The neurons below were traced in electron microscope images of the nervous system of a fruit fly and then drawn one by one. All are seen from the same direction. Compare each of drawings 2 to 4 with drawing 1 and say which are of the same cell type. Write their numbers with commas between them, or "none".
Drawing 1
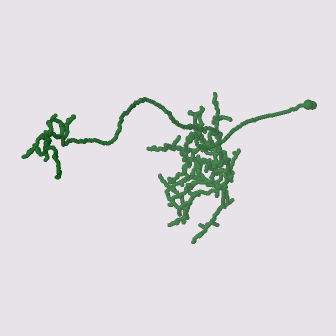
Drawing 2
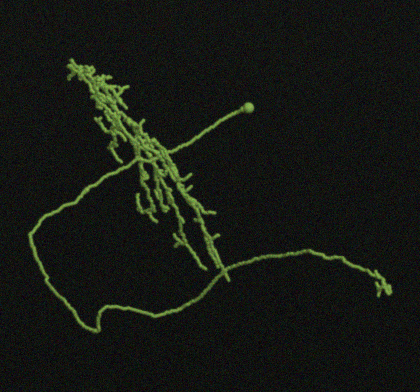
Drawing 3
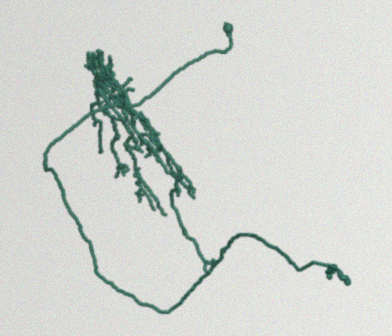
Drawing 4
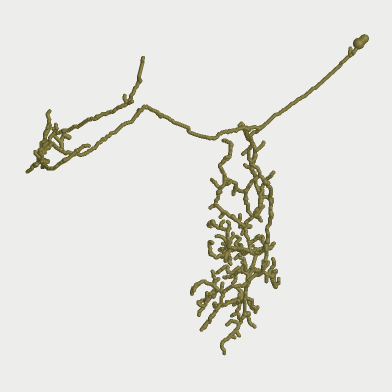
4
